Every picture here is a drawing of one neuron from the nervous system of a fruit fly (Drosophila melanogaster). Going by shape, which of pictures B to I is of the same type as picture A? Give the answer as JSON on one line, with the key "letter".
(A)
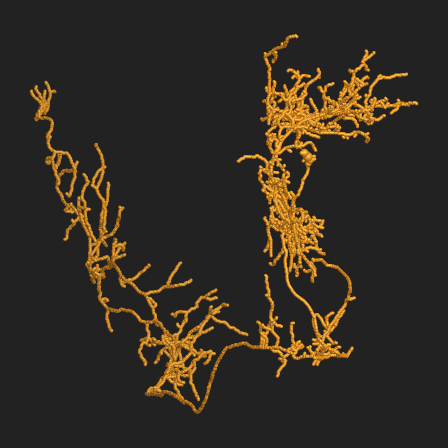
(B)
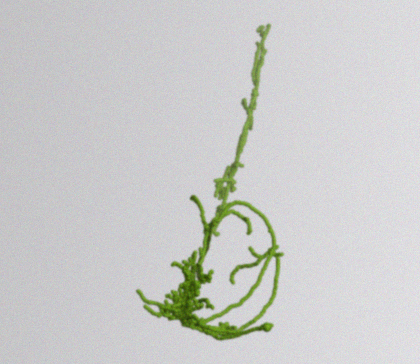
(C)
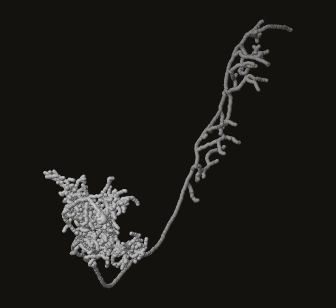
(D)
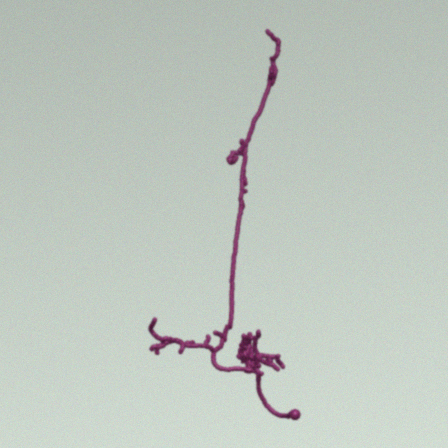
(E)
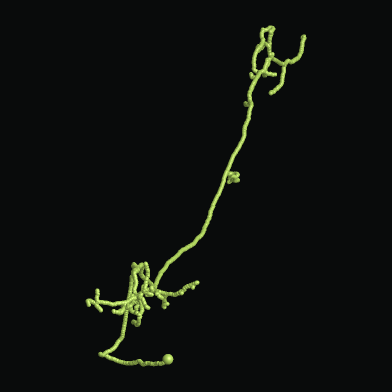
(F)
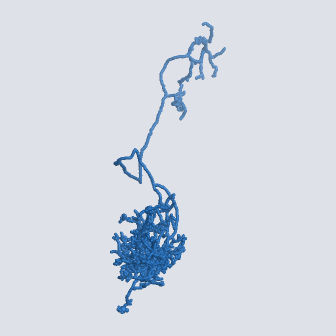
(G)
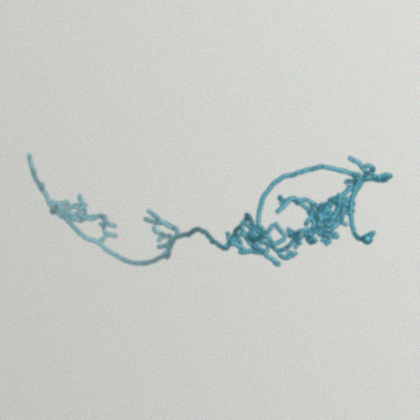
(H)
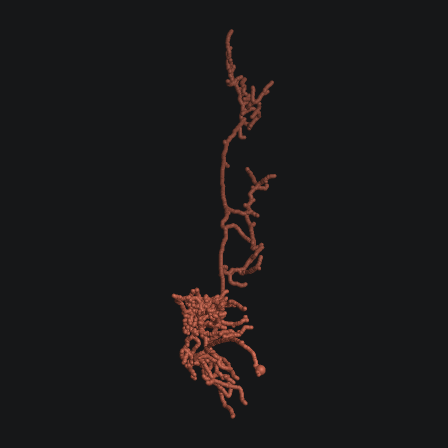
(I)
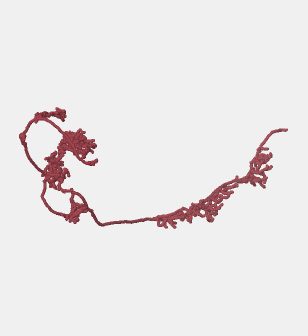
{"letter": "I"}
